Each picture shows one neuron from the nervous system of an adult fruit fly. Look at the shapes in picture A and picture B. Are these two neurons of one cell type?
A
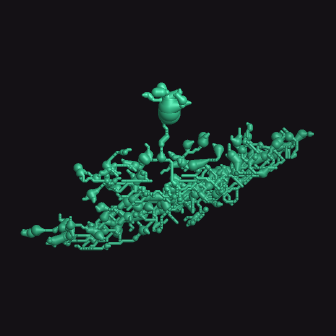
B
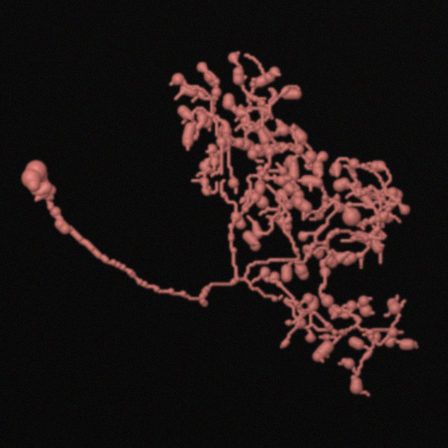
yes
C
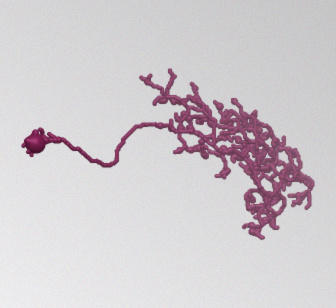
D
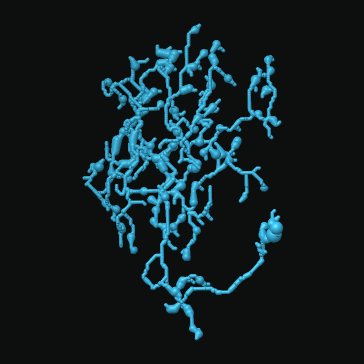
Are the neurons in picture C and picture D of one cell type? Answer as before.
yes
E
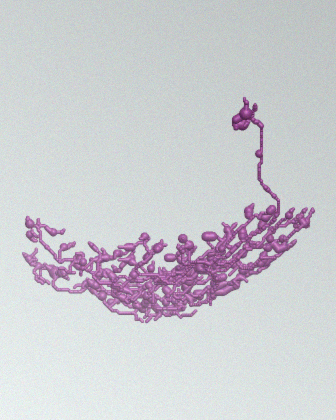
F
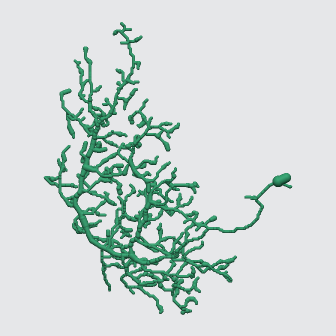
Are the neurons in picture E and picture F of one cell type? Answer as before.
no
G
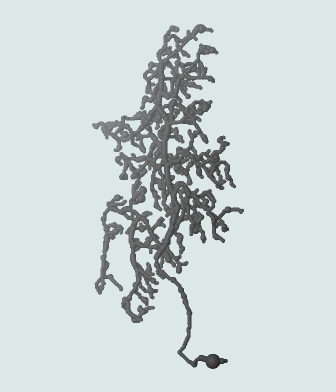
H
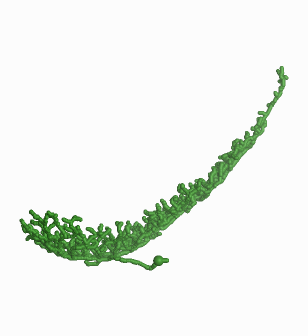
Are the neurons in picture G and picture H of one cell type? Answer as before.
yes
